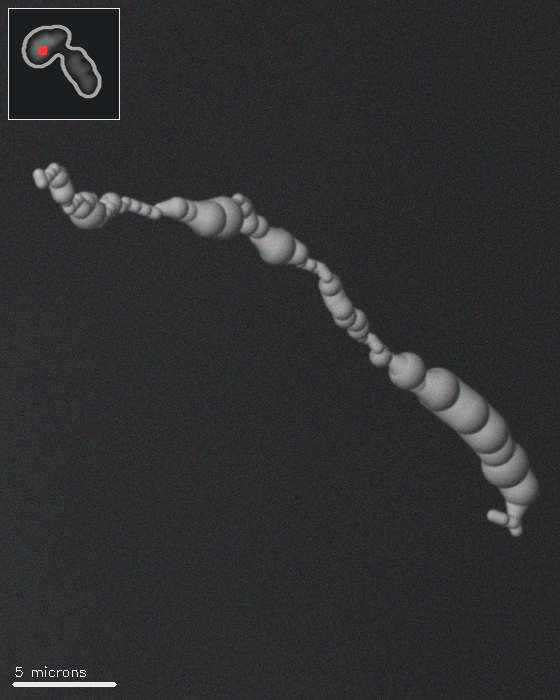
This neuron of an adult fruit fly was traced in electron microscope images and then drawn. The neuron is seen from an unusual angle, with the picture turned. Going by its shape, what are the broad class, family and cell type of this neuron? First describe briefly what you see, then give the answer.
By the scale bar it is about 25 microns wide in this view. It has a dozen or fewer branch ends. It is a photoreceptor or other optic-lobe sensory neuron. The name of its family is class visual. The cell type is R7y.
